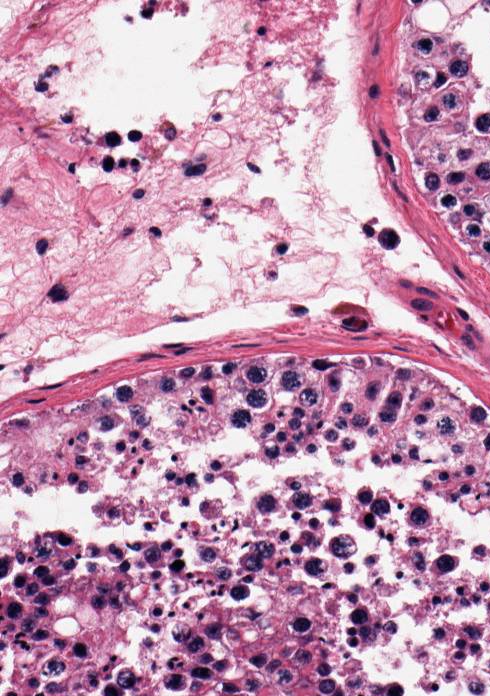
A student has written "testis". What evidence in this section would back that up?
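This section of testis shows units, each edged by a thin pink fibrous band whose flattened, spindle-shaped nuclei run parallel to the edge.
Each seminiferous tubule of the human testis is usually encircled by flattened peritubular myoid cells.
Inside each unit the cells are stacked in many layers from the wall inward, not in a single layer. Near the wall of the lower unit lie many large round cells with big round nuclei and coarse, clumped dark chromatin, while numerous small cells with dense, dark, round nuclei crowd its inner, lower part.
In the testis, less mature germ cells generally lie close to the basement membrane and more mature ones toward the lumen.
Both the band and the order of cells in the lower unit go with testis.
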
